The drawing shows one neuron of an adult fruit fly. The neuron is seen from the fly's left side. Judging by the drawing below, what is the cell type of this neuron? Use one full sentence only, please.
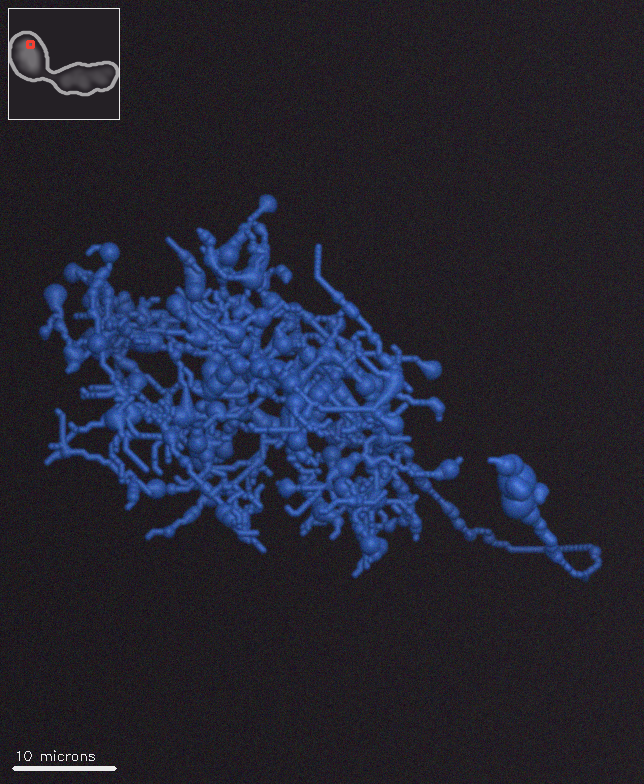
In terms of cell type, the neuron is CB3278.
